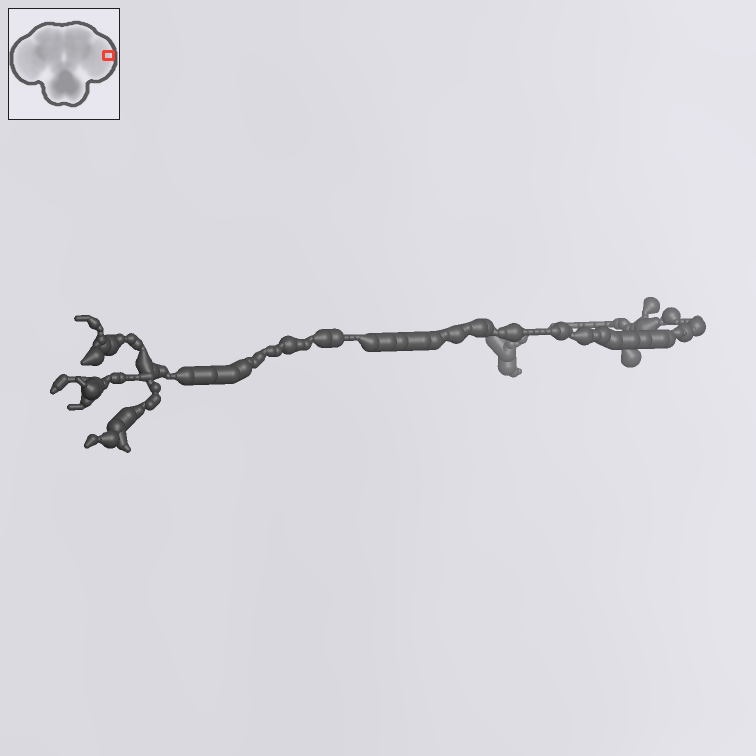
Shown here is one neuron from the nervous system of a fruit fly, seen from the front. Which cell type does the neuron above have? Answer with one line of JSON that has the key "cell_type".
{"cell_type": "L4"}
